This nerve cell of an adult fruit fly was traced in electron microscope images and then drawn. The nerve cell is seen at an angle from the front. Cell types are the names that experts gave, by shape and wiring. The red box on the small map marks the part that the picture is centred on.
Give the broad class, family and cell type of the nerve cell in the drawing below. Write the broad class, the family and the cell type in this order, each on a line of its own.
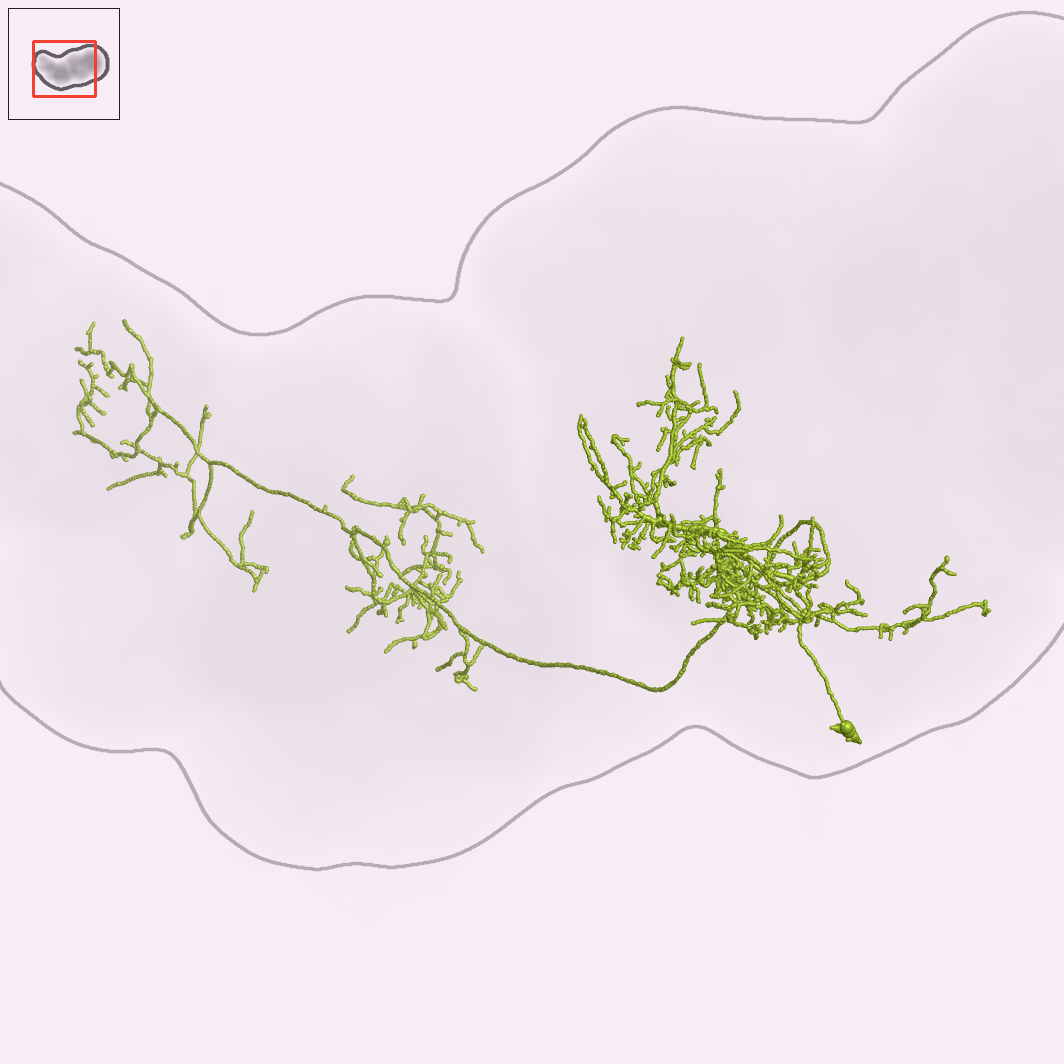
descending neuron
hemilineage MX3
DNge140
